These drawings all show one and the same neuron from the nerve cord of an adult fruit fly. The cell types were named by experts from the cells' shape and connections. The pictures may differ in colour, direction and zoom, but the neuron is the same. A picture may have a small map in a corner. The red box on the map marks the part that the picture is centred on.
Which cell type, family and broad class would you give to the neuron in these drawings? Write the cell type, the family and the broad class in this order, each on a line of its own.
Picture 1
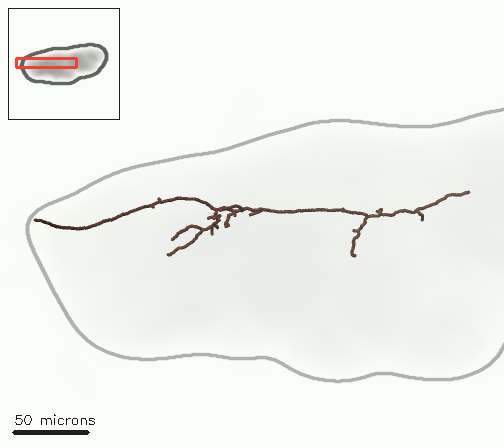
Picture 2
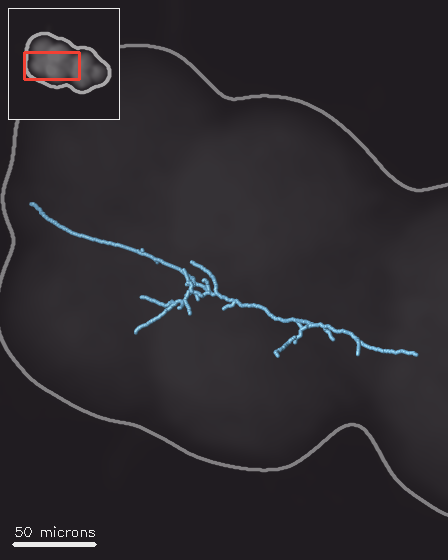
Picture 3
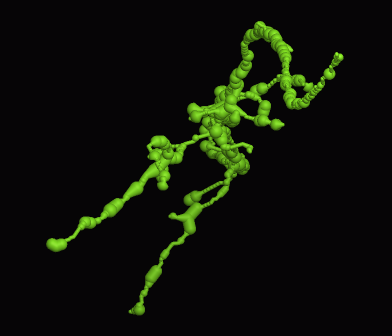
DNp41
DNp
descending neuron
